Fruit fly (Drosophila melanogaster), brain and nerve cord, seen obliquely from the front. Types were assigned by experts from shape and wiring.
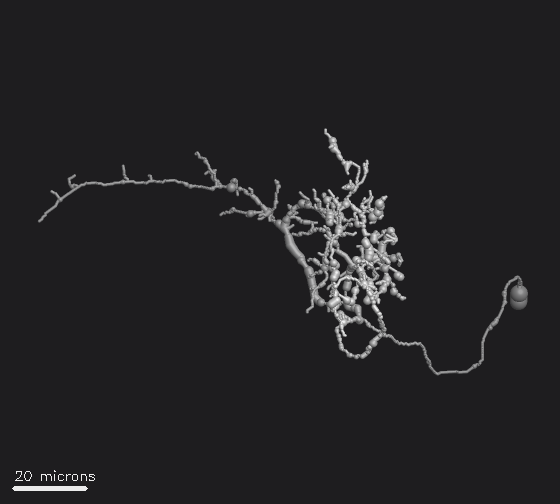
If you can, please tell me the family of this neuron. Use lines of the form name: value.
family: hemilineage DM6_dorso_lateral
